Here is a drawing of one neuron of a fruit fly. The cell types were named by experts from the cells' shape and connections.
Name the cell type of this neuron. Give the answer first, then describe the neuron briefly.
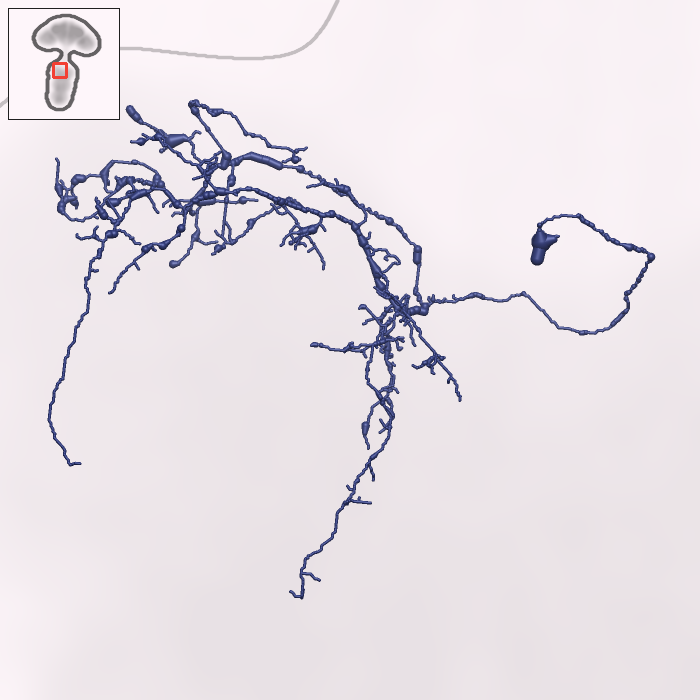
It is of cell type IN01A063_a. It is a nerve-cord intrinsic neuron. It lies in the nerve cord. Dozens of branch ends can be seen.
